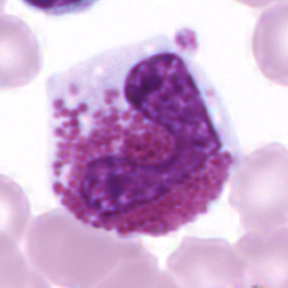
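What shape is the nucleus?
It is a curved band that bends into an S shape.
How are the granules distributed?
They are densest in the lower part of the cell and sparse at the upper left, where the cytoplasm is very pale, almost colourless.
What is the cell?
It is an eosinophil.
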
